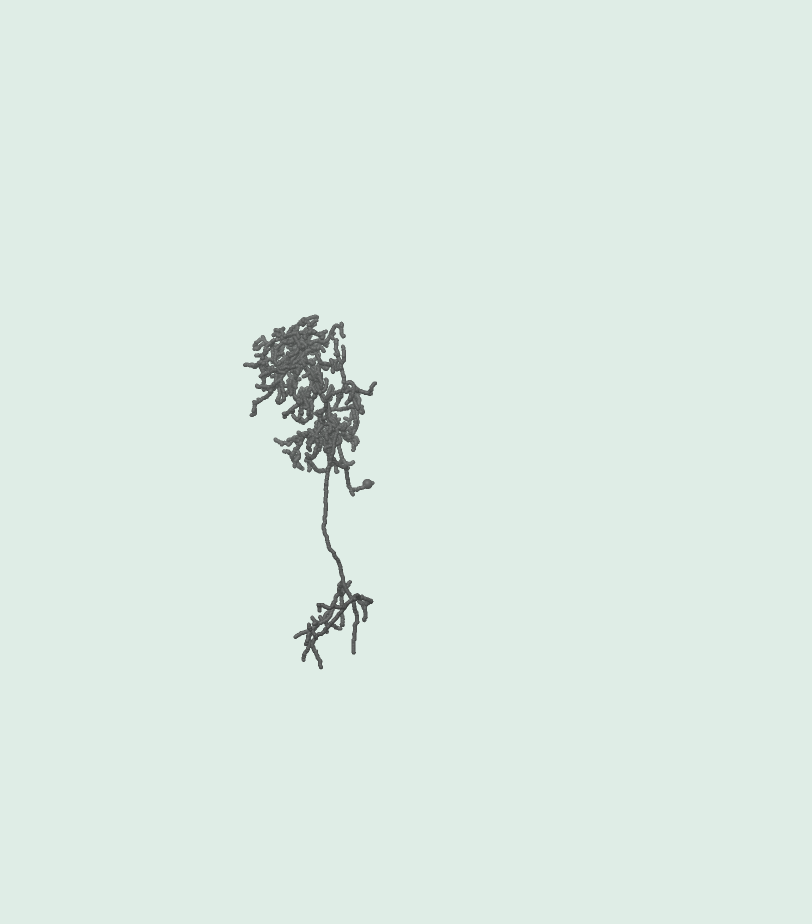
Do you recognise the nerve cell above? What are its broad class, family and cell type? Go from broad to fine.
nerve-cord intrinsic neuron; hemilineage 03B; IN03B028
